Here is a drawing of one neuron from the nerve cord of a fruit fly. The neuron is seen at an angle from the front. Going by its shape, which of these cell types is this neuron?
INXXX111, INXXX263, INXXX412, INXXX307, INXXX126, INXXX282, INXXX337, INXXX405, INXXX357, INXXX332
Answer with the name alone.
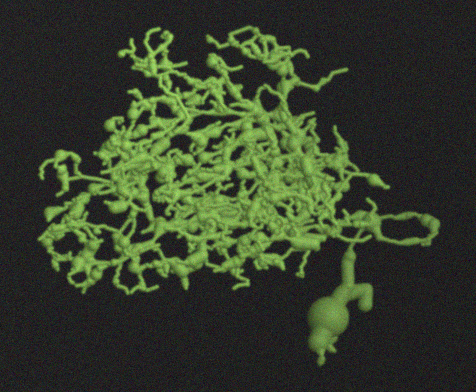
INXXX405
